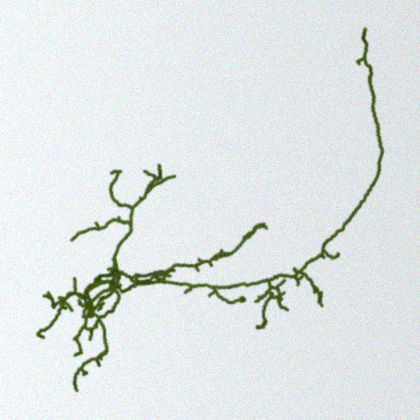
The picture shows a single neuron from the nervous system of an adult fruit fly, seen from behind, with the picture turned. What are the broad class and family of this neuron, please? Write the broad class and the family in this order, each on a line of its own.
central-brain intrinsic neuron
hemilineage LALa1_anterior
